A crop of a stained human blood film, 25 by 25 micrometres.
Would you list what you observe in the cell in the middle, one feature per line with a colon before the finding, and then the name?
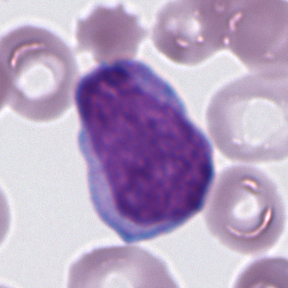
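Outline: irregular, somewhat angular, not round
Size: about 16 by 12 micrometres
Nucleus: about 15 by 10 micrometres
Cytoplasm: a narrow rim, widest along the left and lower-left side
Colour: pale blue
Granules: none visible
Name: atypical promyelocyte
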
